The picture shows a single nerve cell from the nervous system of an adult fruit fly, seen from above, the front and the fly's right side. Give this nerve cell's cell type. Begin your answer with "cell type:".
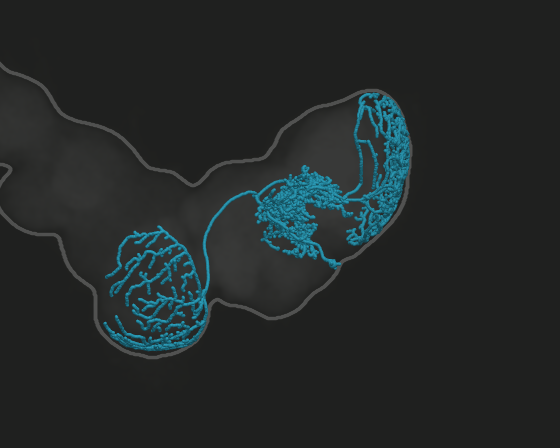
cell type: MeVCMe1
